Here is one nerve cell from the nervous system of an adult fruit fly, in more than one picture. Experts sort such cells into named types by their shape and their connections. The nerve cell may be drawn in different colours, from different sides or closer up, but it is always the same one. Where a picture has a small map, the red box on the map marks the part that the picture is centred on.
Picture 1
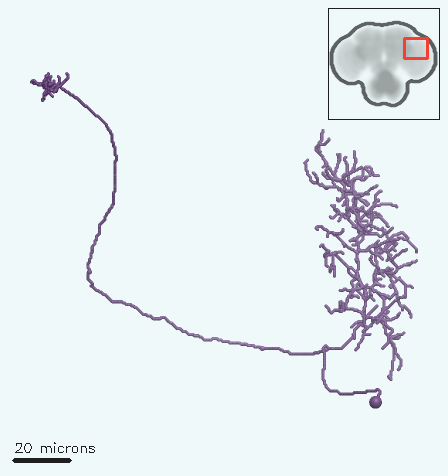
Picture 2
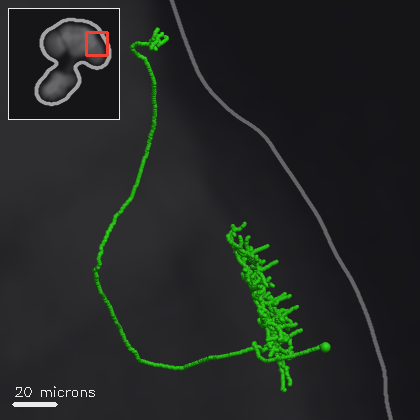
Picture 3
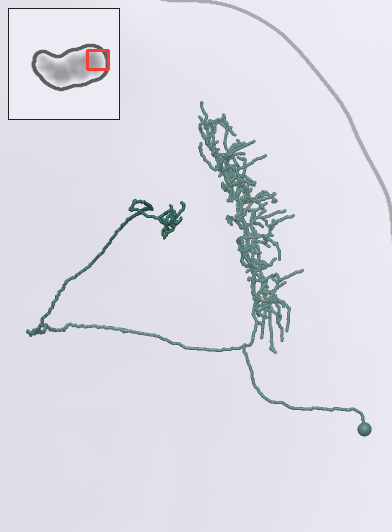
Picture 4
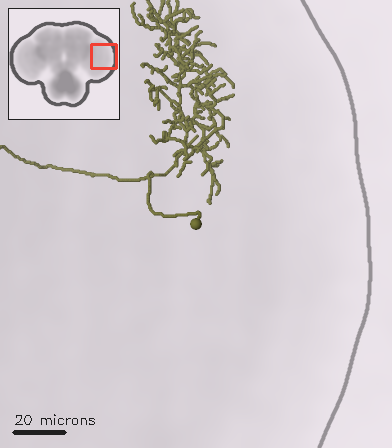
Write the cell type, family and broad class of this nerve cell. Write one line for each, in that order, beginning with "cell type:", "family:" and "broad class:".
cell type: MeTu3b
family: MeTu
broad class: visual projection neuron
